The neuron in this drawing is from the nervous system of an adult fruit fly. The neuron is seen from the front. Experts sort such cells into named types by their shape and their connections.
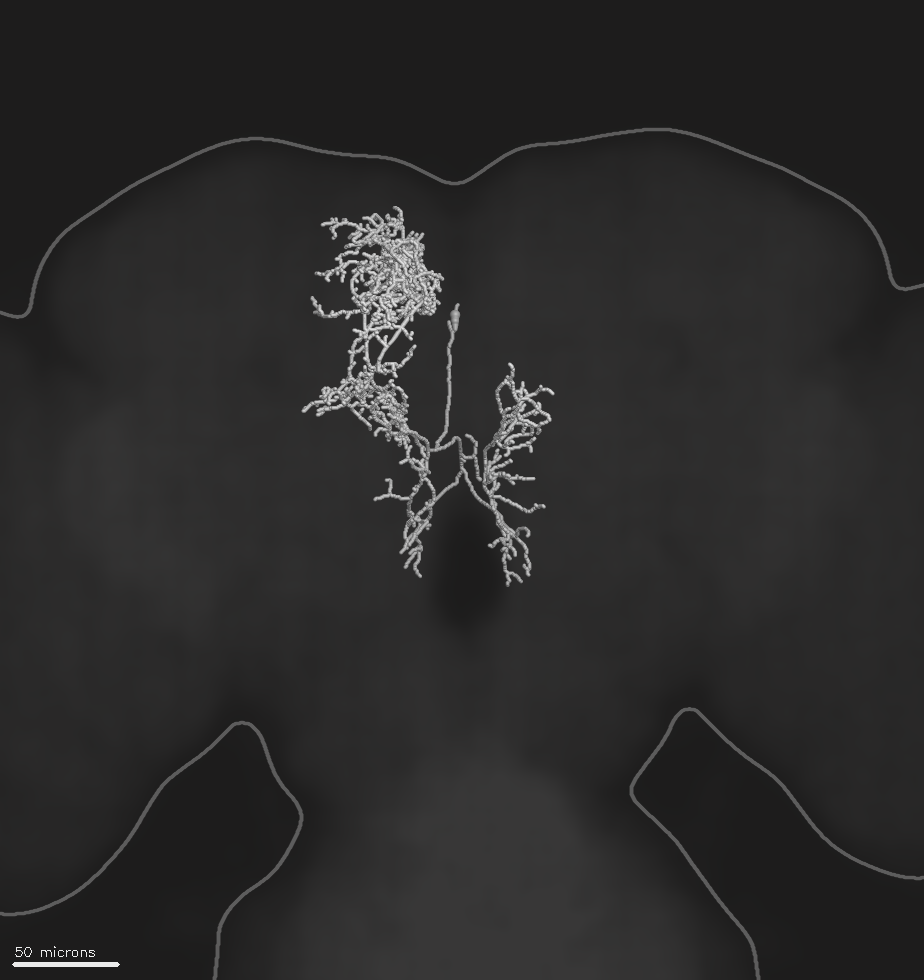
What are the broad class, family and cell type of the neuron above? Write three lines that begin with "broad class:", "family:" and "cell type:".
broad class: central-brain intrinsic neuron
family: hemilineage DM1_antero_dorsal
cell type: SMP471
